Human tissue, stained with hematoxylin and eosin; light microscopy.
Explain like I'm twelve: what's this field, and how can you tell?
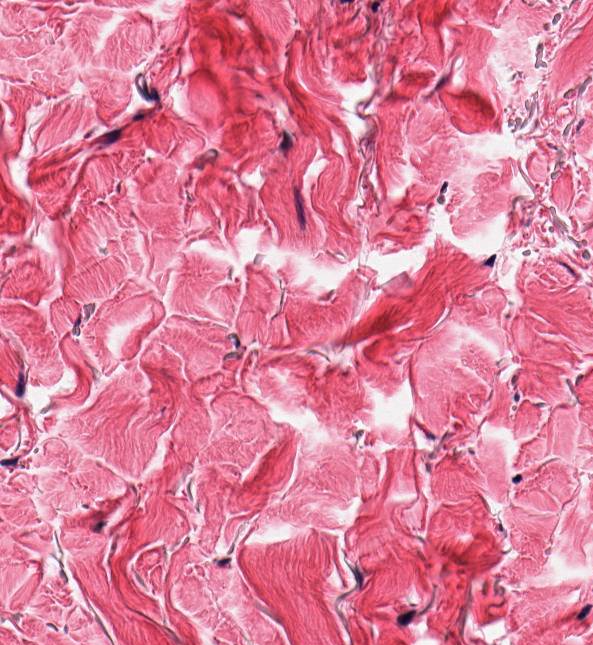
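Dermis fills this field. Point one: thick pink collagen bundles, some deeper red than others, run in many directions. Point two: small, dark, spindle-shaped nuclei lie sparsely between the bundles.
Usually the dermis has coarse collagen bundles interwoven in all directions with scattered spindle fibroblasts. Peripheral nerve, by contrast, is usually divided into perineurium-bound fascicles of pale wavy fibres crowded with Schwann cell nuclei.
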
